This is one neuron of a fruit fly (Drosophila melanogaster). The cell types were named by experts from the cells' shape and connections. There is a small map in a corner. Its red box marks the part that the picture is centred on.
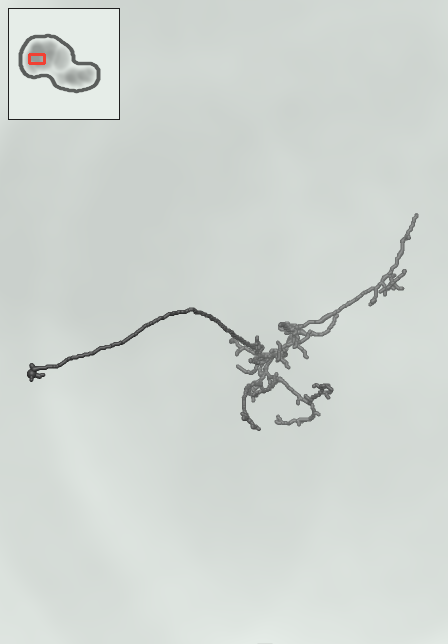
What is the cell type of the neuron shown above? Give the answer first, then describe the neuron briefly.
Its cell type is WED033. It is a central-brain intrinsic neuron. Its cell body lies on the left of the picture. In this view it is wider than it is tall.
